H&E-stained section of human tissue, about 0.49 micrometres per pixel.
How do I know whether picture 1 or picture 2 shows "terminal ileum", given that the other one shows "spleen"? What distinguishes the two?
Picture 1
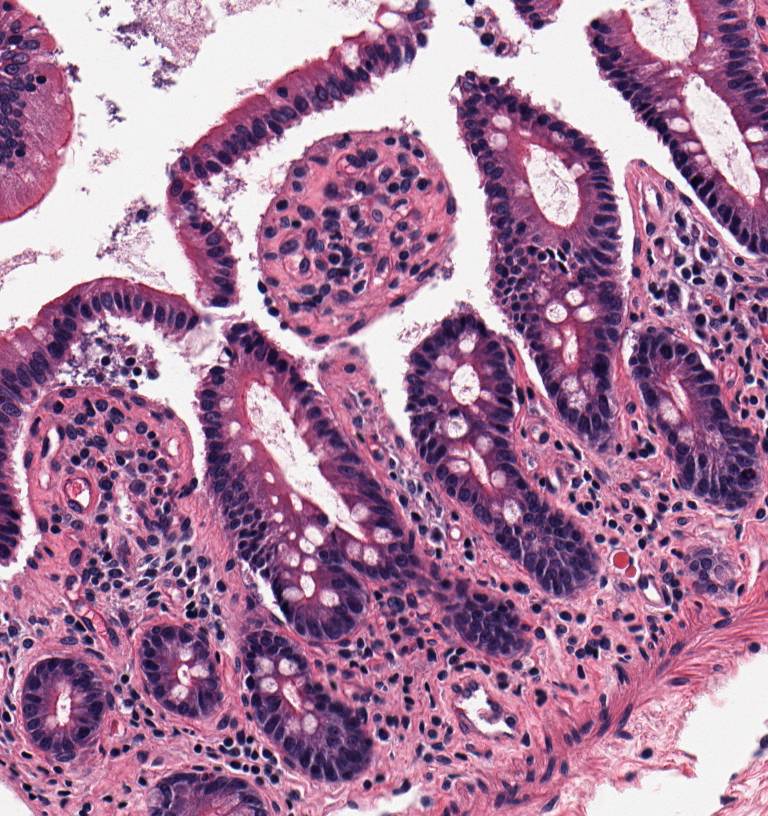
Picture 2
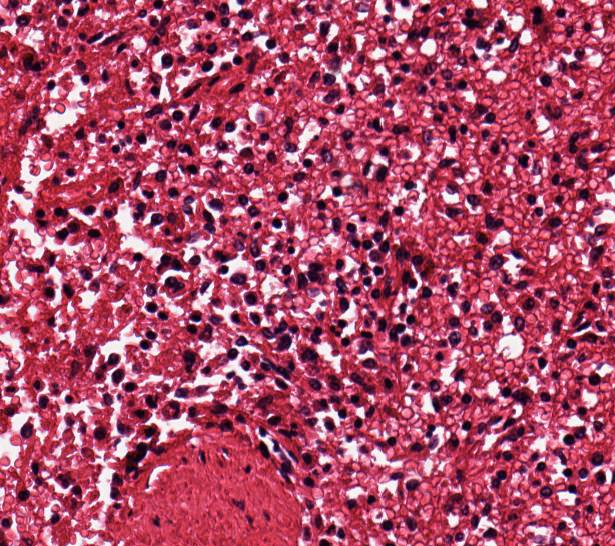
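ID: picture 1 terminal ileum, picture 2 spleen. Ileum: finger-like villi toward top, crypts below; lower left, cross-cut crypts appear round with small central lumen. Villi: single layer of tall columnar cells, elongated basal nuclei; goblet cells with pale, clear mucin vacuoles scattered in crypts and villi. Spleen: small round dark nuclei with scant cytoplasm among red blood cells; at bottom centre, a rounded pink fibrillar structure with few nuclei, spindle nuclei on its upper edge.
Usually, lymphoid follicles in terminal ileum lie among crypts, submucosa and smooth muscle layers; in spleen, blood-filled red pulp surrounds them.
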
